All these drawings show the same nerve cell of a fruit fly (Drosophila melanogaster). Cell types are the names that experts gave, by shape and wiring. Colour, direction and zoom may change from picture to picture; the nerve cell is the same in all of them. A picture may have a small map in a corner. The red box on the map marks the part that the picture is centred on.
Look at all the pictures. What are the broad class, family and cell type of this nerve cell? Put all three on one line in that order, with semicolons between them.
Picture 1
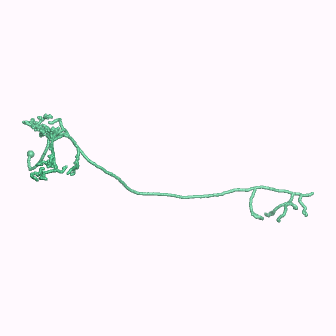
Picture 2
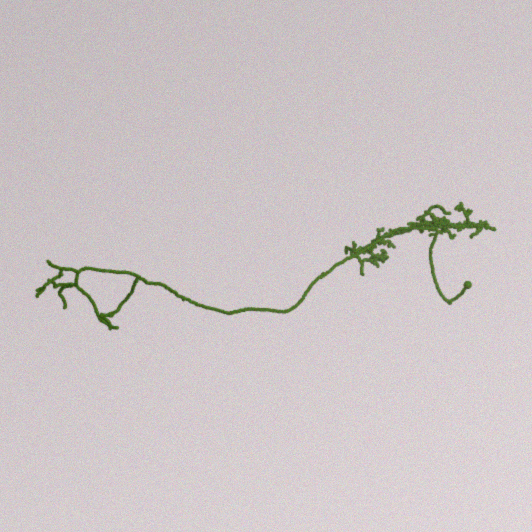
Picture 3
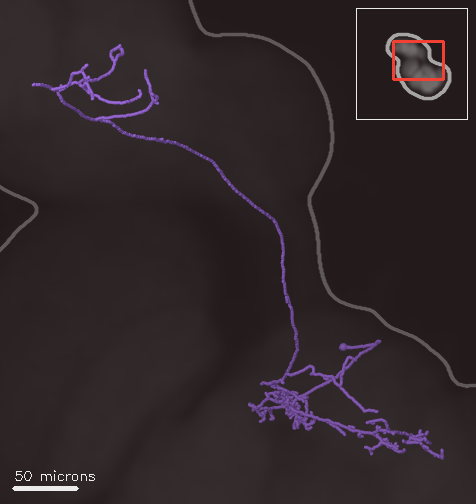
descending neuron; hemilineage MX3; DNg106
